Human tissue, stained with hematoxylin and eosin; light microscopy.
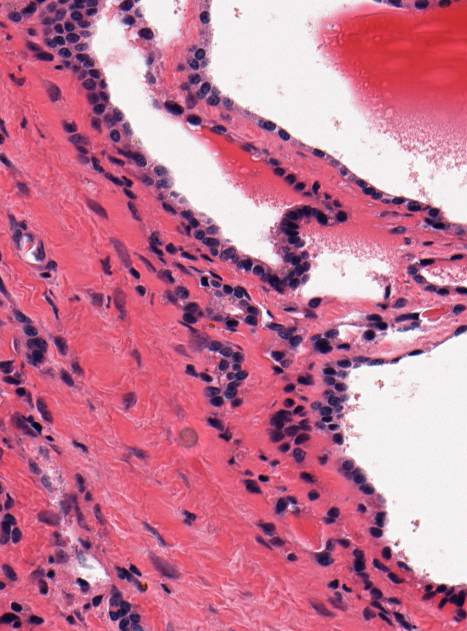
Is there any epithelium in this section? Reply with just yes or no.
Yes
